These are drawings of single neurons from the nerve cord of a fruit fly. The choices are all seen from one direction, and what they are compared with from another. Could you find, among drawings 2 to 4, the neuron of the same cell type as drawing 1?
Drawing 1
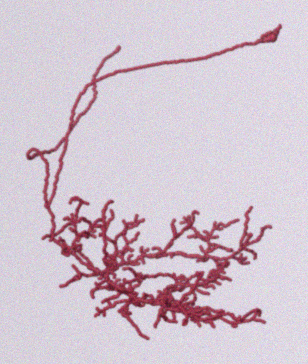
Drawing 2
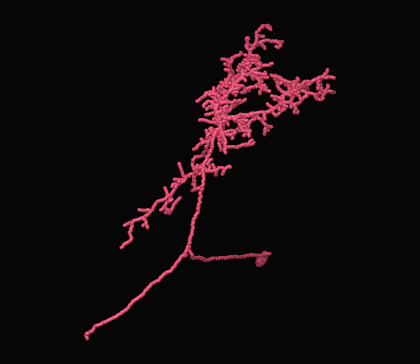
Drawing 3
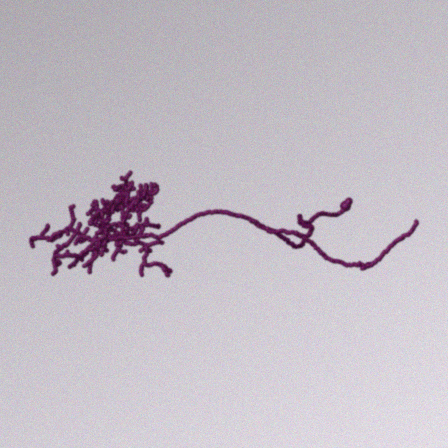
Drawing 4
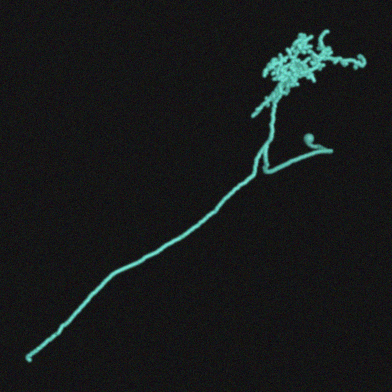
2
